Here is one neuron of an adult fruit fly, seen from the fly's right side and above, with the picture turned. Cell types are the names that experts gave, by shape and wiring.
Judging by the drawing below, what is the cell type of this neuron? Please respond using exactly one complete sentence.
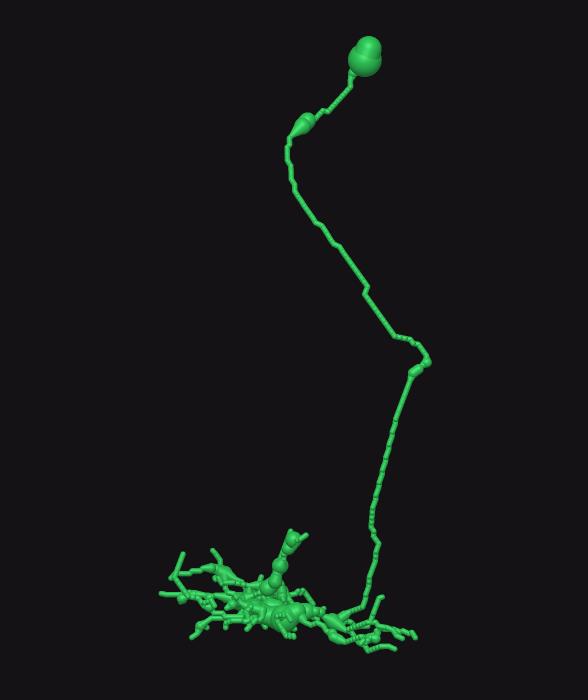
Under cell type classification, the neuron is Dm8a.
